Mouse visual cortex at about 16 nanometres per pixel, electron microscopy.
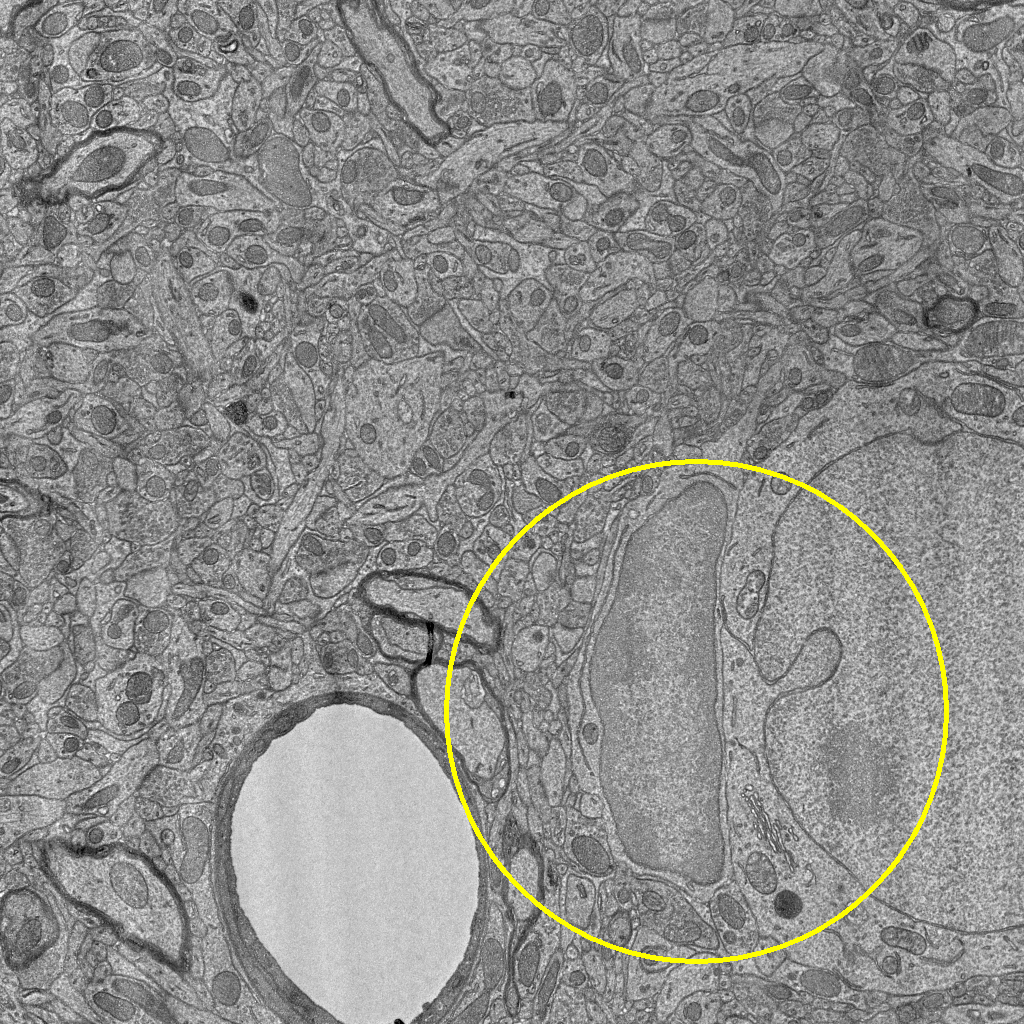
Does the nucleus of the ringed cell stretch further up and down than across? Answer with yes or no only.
Yes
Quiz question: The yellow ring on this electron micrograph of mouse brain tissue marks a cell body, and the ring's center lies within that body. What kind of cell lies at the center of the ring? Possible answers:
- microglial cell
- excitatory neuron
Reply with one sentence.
The ring's center lies on a microglial cell.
